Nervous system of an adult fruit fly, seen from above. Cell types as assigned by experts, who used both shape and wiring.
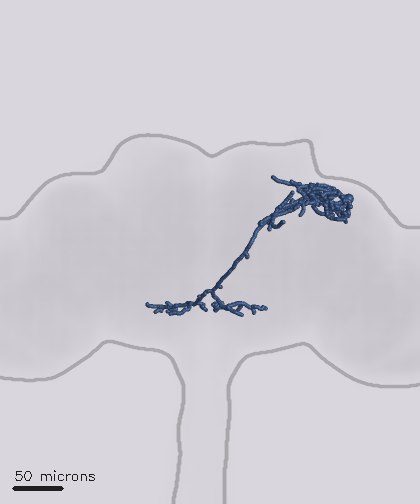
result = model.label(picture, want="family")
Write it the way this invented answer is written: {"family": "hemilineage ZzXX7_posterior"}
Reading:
{"family": "hemilineage AOTUv3_dorsal"}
